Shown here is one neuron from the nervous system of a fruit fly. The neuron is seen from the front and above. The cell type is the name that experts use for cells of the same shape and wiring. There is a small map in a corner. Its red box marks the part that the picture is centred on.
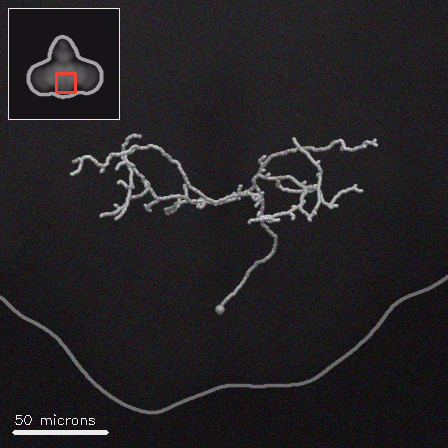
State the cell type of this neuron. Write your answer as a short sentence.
The cell type is GNG646.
